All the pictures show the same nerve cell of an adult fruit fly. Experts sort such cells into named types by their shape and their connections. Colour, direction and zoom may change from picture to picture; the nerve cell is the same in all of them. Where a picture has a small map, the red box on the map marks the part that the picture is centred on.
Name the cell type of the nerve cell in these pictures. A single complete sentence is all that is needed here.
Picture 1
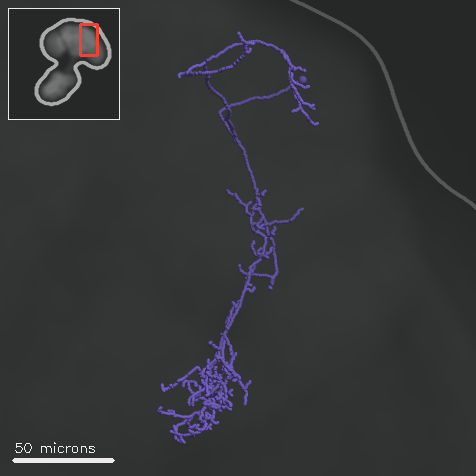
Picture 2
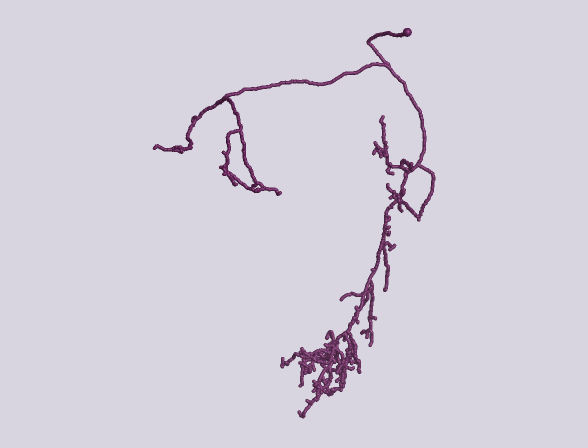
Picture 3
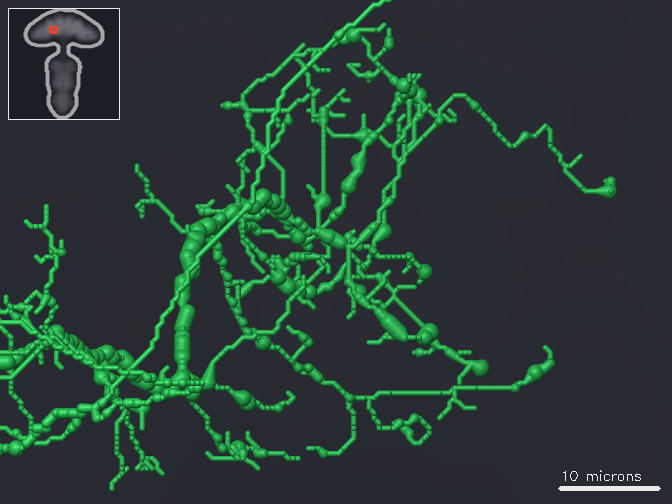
It is AOTU043 that this nerve cell is, by cell type.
